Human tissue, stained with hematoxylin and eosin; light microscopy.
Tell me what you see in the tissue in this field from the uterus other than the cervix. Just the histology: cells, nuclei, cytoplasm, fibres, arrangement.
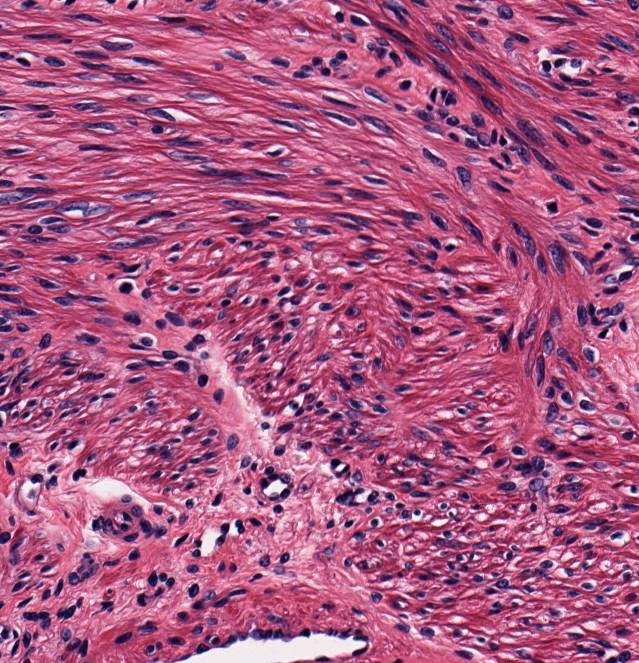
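Lengthwise-cut fascicles: nuclei elongated, cigar-shaped, blunt-ended. Cytoplasm abundant, pink, finely fibrillary. Cells closely packed; little stroma between fascicles. Bottom centre edge: narrow, slit-like empty space lined by flattened cells.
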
